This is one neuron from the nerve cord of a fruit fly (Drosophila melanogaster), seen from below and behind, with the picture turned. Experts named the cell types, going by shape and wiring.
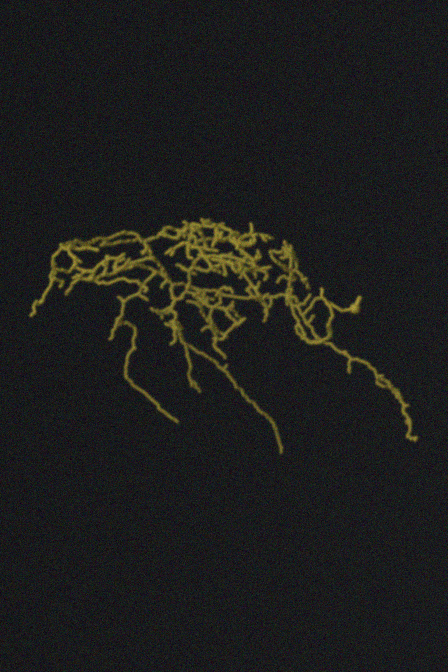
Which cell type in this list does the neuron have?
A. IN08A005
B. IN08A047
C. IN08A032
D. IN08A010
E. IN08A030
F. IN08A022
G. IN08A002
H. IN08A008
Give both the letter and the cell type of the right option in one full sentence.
Cell type IN08A047, option B, is the one the neuron has.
